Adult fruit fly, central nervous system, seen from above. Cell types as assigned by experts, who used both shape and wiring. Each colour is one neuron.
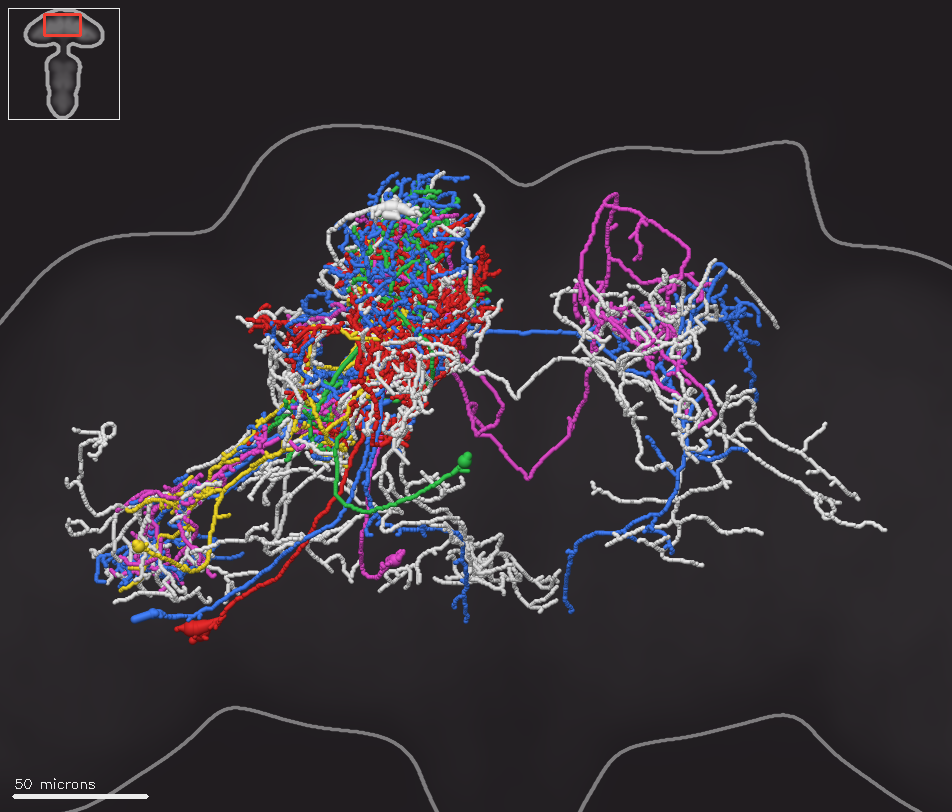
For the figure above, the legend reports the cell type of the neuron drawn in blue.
LHPV5e3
